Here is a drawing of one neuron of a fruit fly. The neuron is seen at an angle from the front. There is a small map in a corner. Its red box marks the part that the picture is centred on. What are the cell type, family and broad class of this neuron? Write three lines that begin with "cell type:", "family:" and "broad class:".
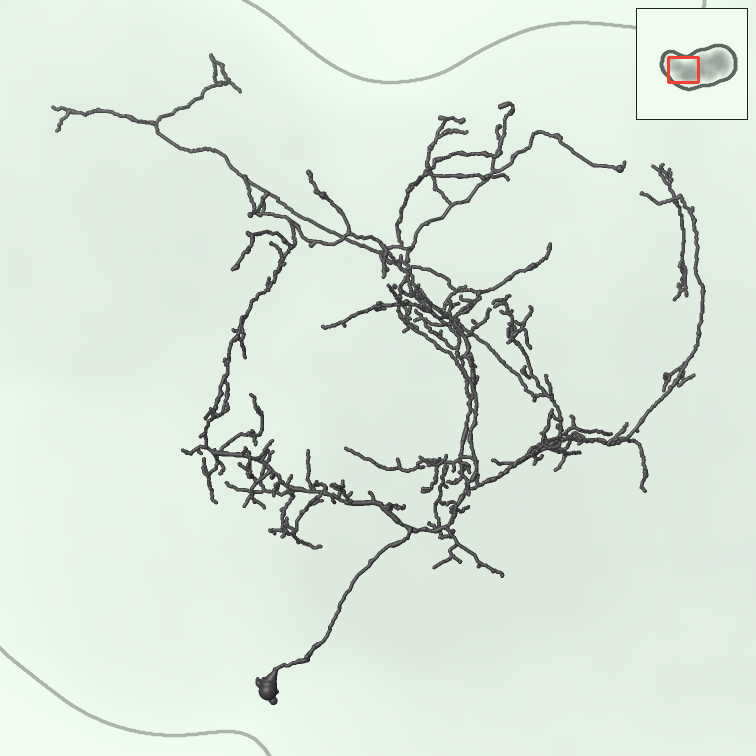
cell type: vPR6
family: hemilineage 12A
broad class: nerve-cord intrinsic neuron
